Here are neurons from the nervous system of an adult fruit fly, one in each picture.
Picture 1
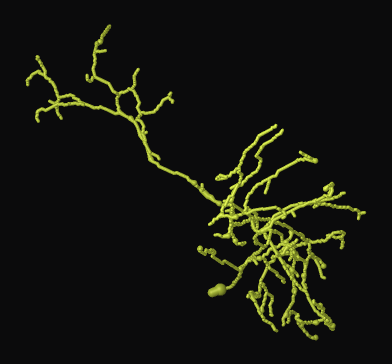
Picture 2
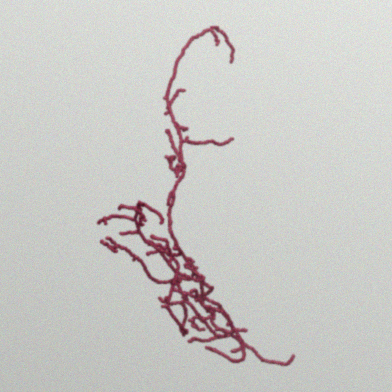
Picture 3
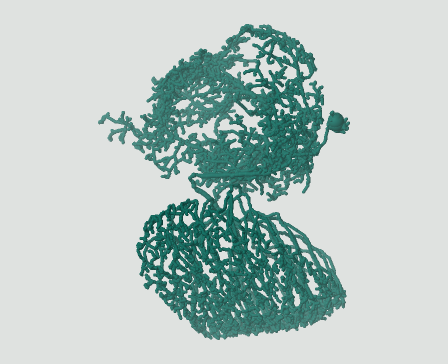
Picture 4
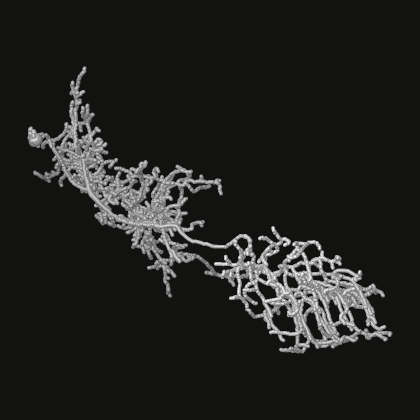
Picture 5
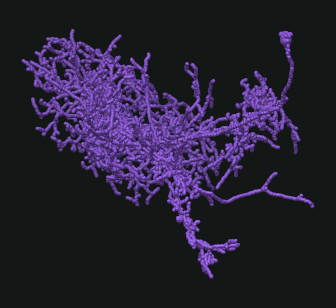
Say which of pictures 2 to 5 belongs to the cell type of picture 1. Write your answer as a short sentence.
Picture 2 is of the same cell type.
